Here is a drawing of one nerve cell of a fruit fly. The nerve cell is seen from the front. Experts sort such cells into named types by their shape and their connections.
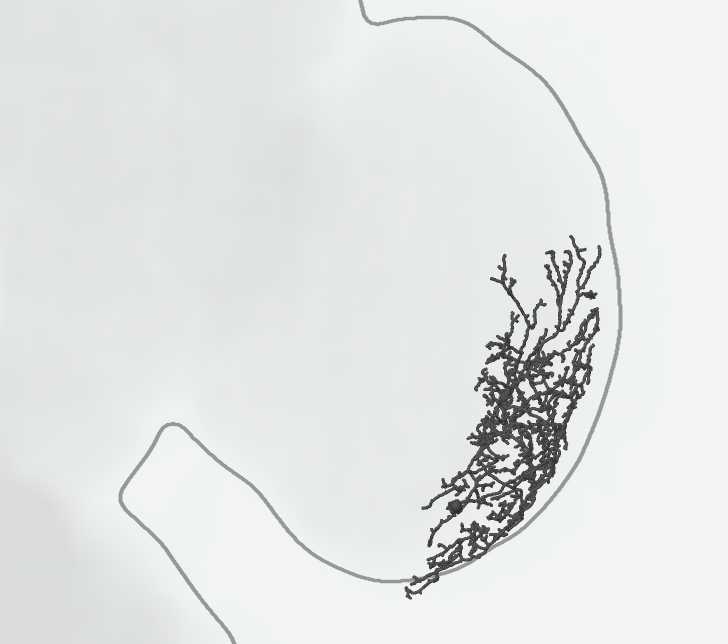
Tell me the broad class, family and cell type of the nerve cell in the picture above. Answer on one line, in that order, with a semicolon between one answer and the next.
optic-lobe intrinsic neuron; Mi; Mi18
